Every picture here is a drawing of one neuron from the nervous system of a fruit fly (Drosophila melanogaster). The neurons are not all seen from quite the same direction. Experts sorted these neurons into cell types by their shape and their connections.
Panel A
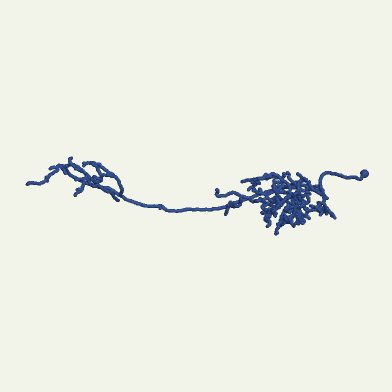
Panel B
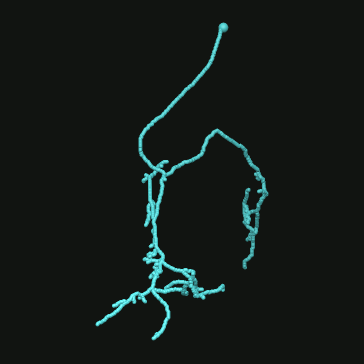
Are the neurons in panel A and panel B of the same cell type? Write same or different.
different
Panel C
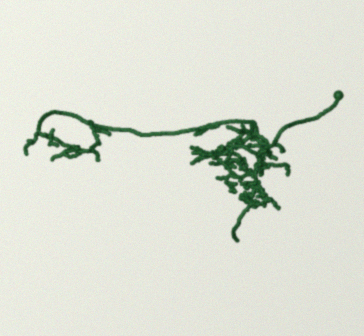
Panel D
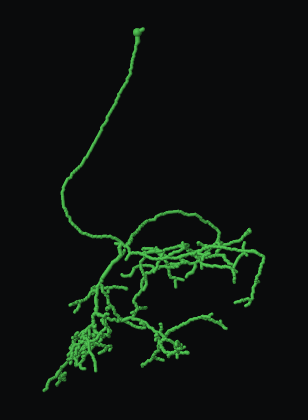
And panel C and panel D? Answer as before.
different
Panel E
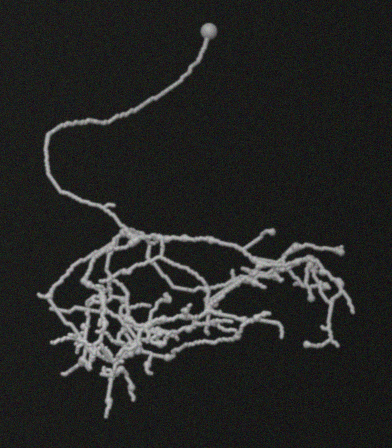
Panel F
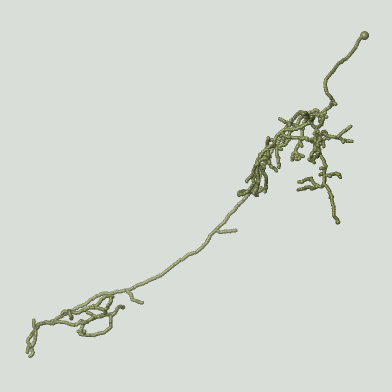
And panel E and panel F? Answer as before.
different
